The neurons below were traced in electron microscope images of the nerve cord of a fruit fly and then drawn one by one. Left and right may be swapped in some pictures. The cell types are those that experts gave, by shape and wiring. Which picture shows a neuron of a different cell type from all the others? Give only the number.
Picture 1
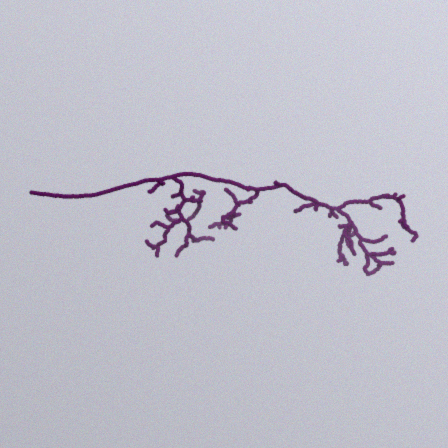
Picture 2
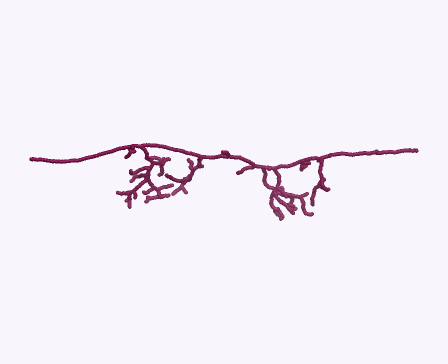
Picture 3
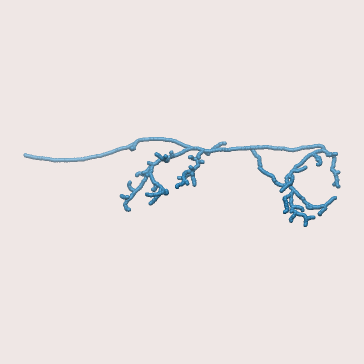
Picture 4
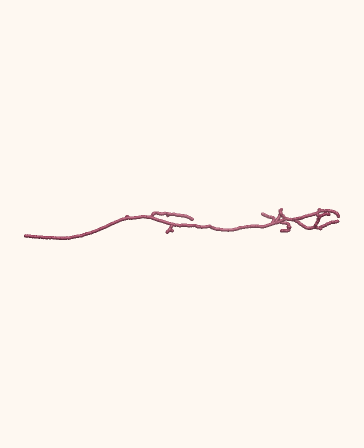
4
